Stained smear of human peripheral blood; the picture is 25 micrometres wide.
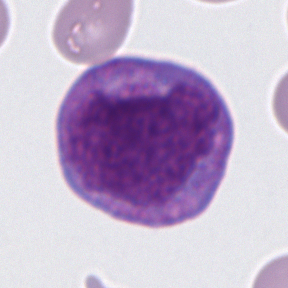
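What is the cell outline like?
Round and smooth; the cell is about 16 micrometres across.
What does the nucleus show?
It fills most of the cell and has a notch in its upper edge.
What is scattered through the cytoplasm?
Fine pinkish-purple granules.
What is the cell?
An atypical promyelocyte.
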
